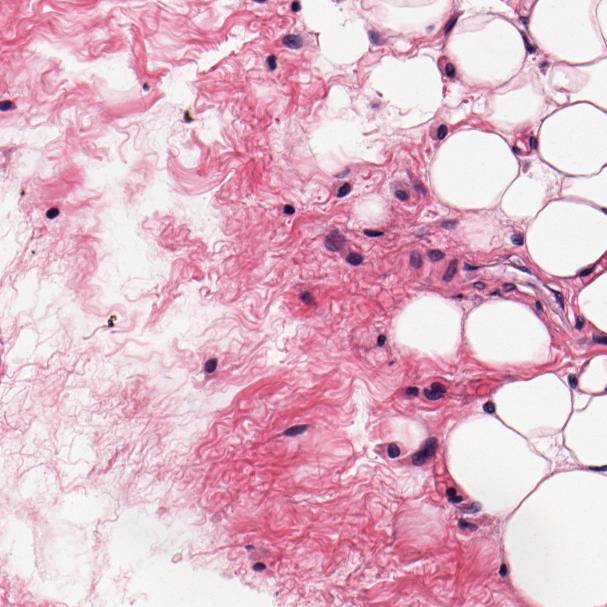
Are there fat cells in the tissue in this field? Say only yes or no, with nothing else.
Yes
